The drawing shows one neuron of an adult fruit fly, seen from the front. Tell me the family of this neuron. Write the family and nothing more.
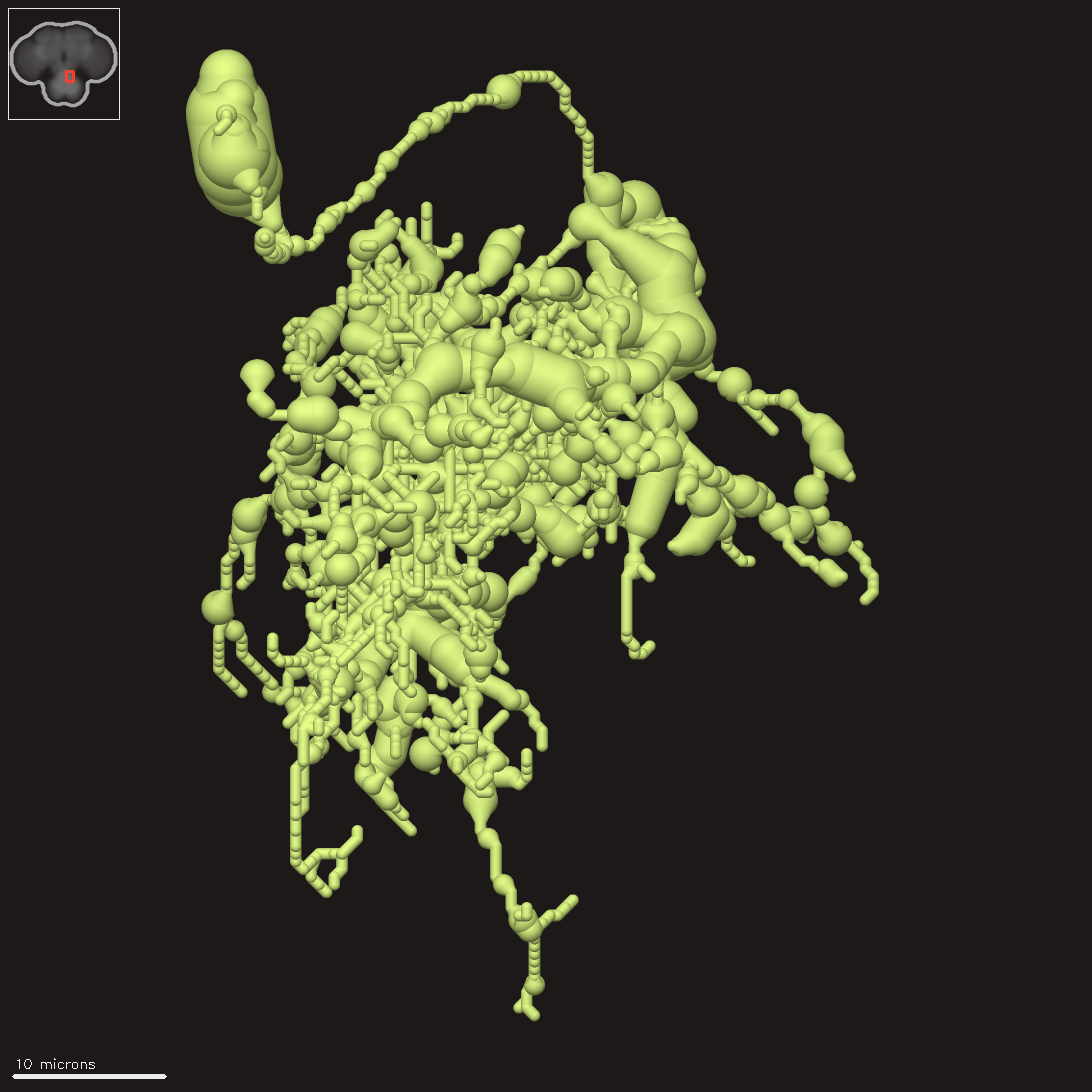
hemilineage 19A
